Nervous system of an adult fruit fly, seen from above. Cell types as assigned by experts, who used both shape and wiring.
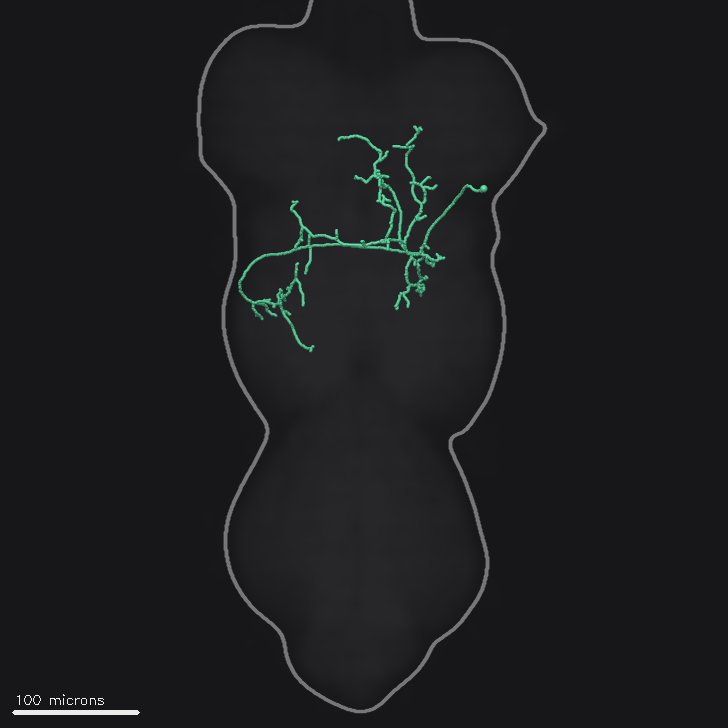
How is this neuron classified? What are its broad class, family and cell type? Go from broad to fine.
nerve-cord intrinsic neuron; hemilineage 01A; IN01A070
